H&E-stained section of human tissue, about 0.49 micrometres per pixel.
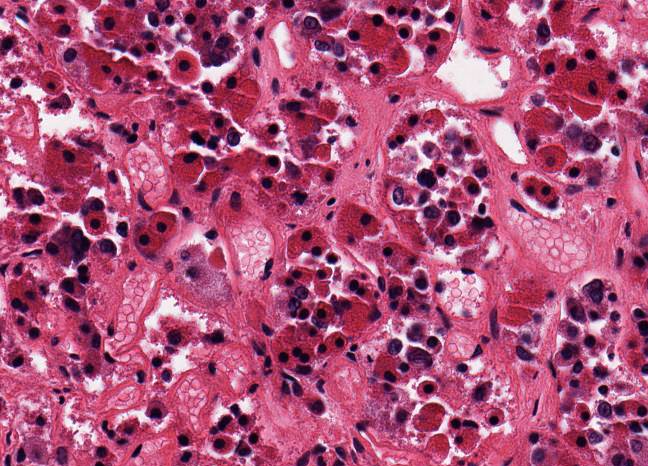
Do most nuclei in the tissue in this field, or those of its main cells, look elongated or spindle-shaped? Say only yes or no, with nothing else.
No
